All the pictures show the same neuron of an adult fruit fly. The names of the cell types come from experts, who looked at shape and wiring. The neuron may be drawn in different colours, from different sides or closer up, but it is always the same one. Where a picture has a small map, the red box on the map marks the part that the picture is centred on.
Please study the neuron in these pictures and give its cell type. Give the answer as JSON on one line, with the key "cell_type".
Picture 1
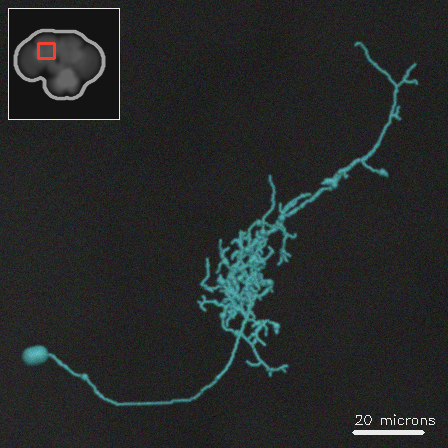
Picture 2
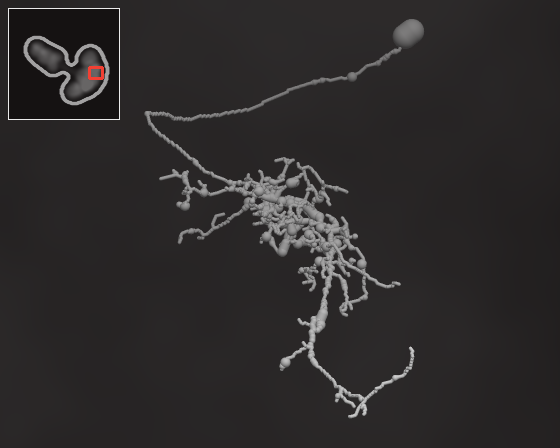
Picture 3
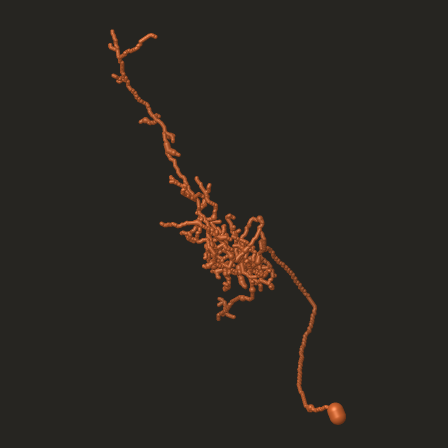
{"cell_type": "LAL050"}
